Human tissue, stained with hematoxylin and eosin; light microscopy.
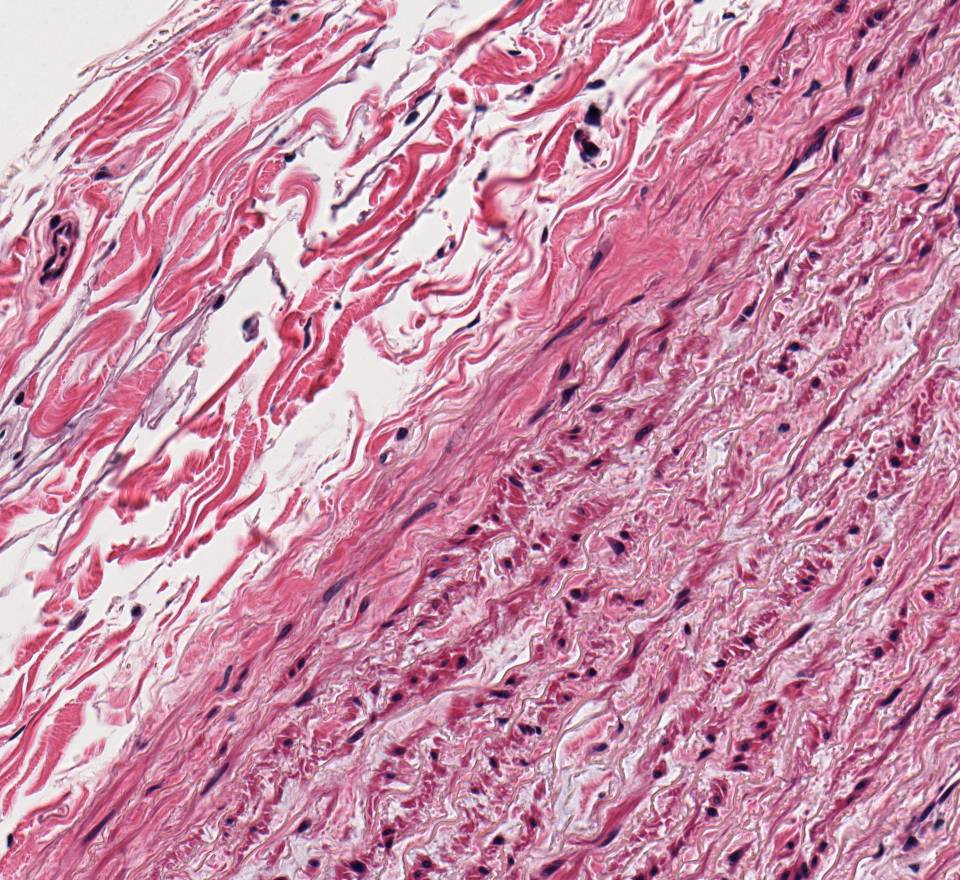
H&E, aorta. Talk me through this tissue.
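A diagonal boundary, running from lower left to upper right, divides the field into a loose upper-left zone and a denser lower-right zone. Upper-left zone: wavy pink collagen bundles separated by wide clear spaces. Nuclei: much more numerous in the lower-right zone. Fat cells: none seen.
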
